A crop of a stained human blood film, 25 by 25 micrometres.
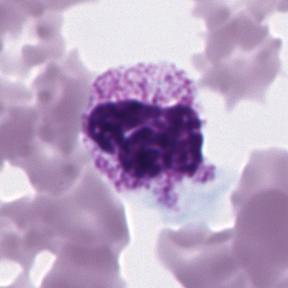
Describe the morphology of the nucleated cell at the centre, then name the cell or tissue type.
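Look at the cytoplasm first: it holds many coarse, discrete reddish-purple granules. Down at the lower right, notice a pale blue patch with few granules. The nucleus shows no nucleoli, and the edge looks ragged where granules sit at the border. This is a segmented neutrophil.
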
